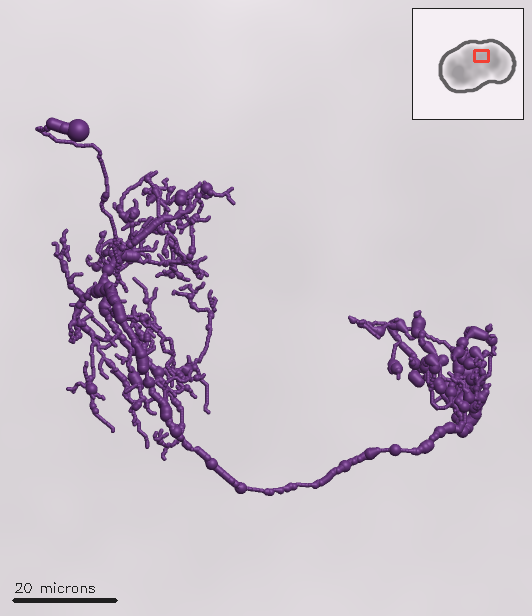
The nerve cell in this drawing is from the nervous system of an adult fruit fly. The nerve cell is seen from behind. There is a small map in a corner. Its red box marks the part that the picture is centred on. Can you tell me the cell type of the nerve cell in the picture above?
hDeltaC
